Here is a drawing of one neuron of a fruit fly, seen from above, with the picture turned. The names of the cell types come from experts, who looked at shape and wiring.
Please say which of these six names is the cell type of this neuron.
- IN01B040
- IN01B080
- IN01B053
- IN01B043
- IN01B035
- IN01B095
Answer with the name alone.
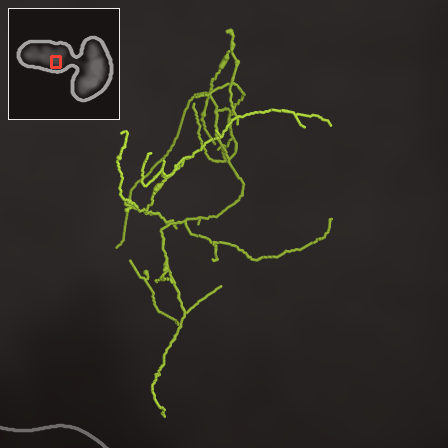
IN01B080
